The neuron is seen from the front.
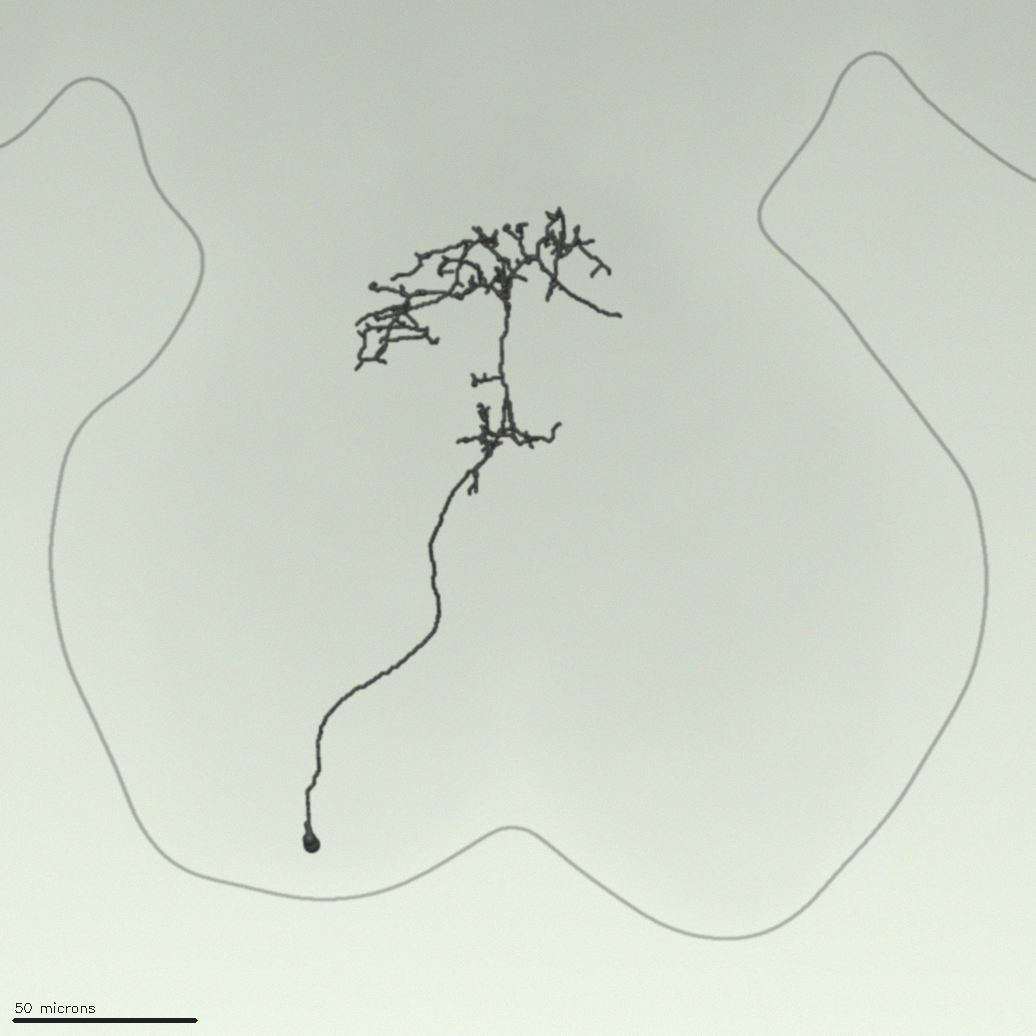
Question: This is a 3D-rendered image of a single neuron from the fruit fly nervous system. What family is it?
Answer: hemilineage 12A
